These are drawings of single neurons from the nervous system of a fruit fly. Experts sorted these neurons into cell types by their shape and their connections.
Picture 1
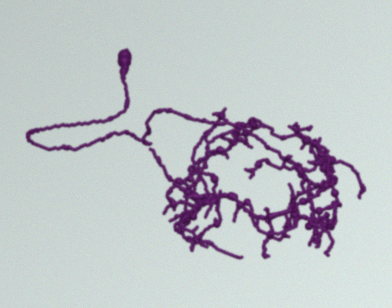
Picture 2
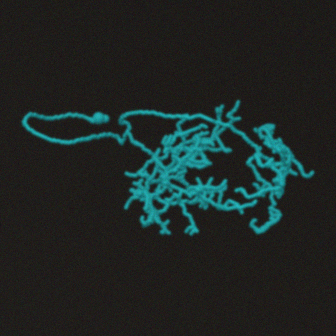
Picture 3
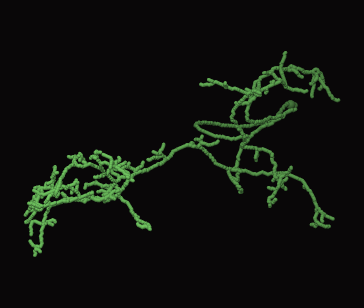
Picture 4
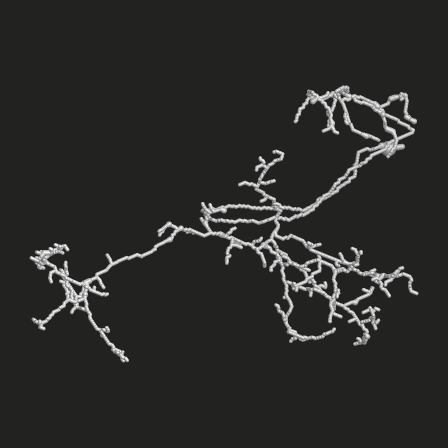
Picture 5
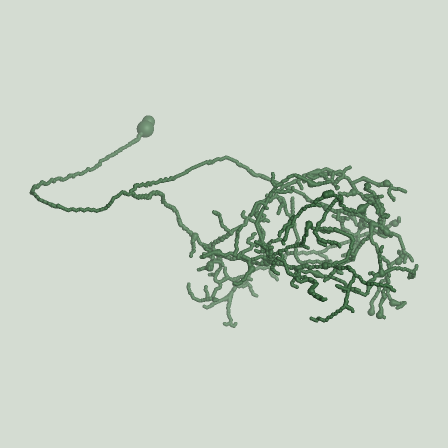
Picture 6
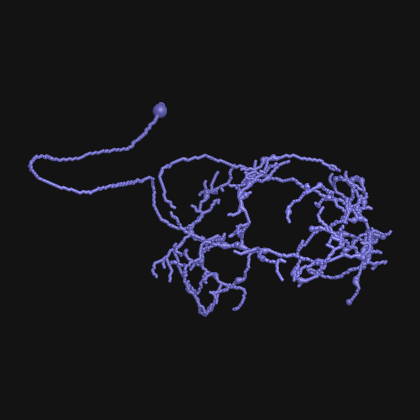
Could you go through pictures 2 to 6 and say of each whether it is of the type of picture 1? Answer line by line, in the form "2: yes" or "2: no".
2: yes
3: no
4: no
5: yes
6: yes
